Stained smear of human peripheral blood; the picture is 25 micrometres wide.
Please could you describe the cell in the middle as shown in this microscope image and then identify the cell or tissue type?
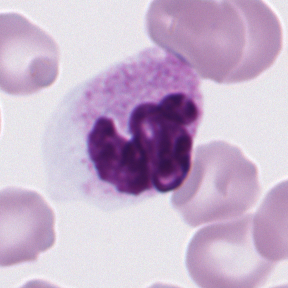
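A roughly round cell with a smooth edge. Its nucleus sits off-centre, toward the right side, and shows no visible nucleoli. Many fine pink-violet granules fill the cytoplasm. Answer: segmented neutrophil.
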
